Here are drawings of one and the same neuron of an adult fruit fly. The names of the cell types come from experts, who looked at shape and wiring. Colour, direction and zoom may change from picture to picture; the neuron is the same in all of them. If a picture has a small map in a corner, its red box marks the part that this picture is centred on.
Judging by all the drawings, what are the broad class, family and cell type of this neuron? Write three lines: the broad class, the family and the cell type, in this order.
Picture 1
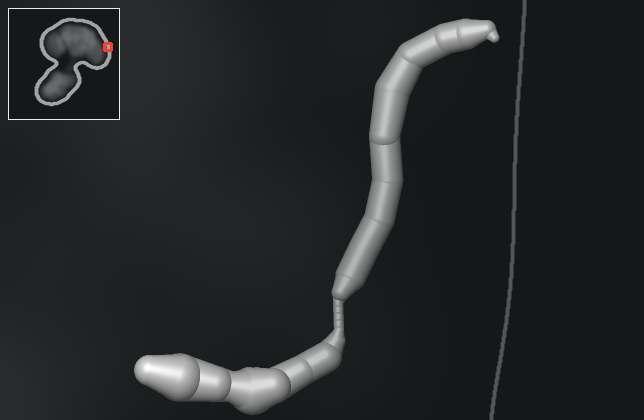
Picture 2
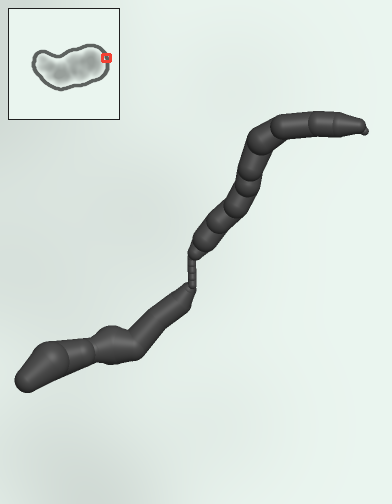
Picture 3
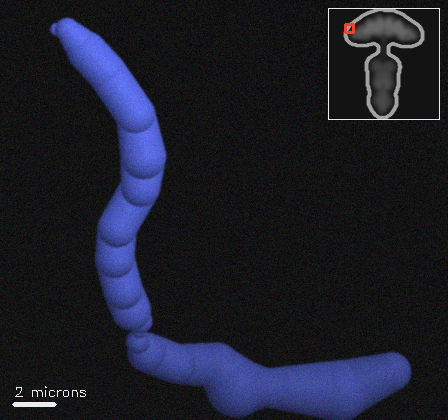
photoreceptor or other optic-lobe sensory neuron
class visual
R1-R6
